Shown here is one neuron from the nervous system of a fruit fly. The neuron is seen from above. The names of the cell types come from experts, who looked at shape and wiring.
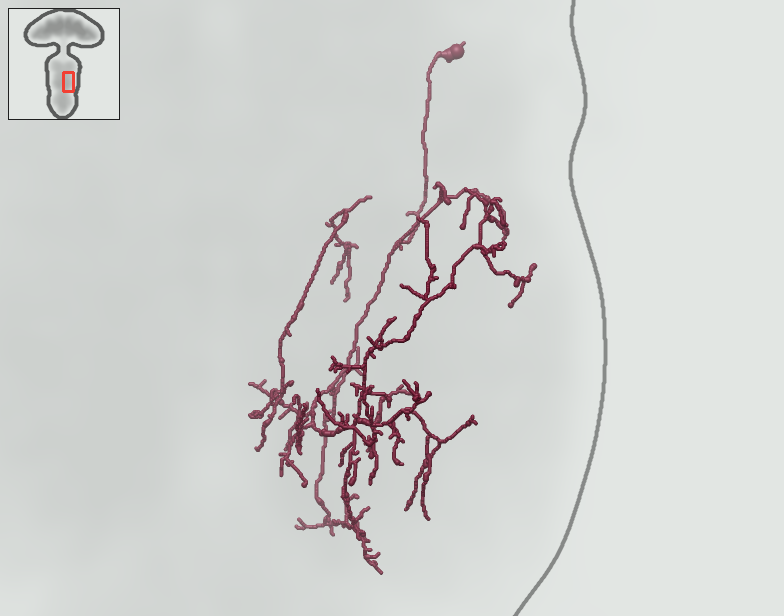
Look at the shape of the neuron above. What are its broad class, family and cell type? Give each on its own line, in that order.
nerve-cord intrinsic neuron
hemilineage 16B
IN16B073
